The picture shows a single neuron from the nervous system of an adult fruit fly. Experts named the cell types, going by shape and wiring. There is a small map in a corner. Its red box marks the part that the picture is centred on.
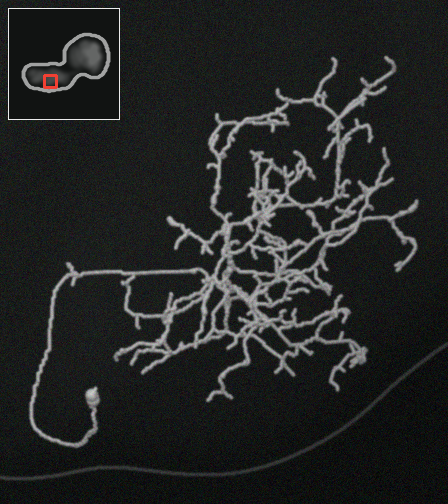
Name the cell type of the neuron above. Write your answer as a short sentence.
The cell type is IN20A.22A043.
